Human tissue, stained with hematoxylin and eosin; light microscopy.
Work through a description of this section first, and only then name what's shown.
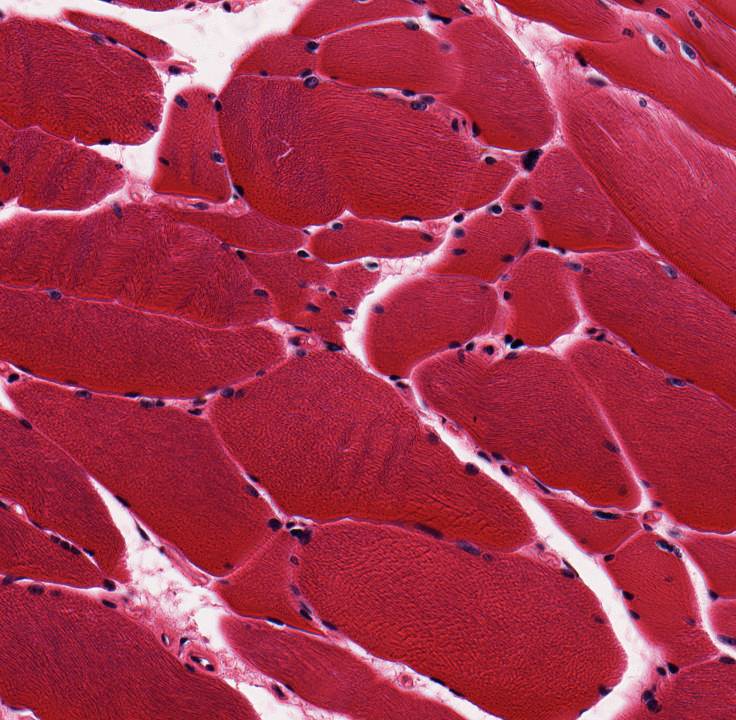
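At the fibre edges, beneath their surfaces rather than centrally, lie small, dark, oval nuclei. Between fibres: only thin connective tissue with scattered small nuclei, and no adipocytes. Lower left: a small patch of loose, pale connective tissue with a few nuclei. Name: skeletal muscle.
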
